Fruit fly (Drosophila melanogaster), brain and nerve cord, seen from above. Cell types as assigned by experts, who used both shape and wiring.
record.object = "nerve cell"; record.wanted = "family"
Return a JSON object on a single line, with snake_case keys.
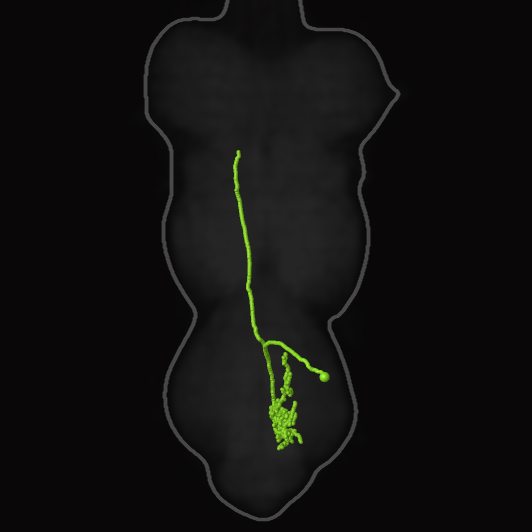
{"family": "hemilineage 23B"}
